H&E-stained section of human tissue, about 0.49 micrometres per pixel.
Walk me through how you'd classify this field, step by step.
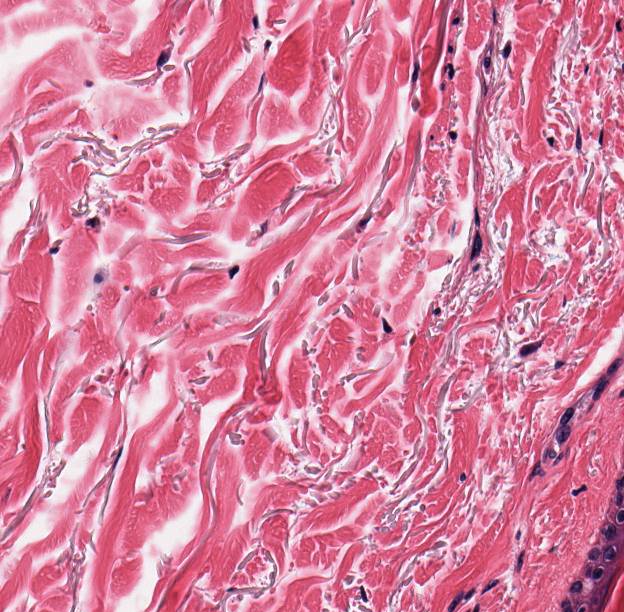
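Dermis, mainly thick pink collagen bundles with few cells among them.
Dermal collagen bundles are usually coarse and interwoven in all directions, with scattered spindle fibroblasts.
Fibroblast nuclei here small, dark, elongated and sparse between bundles; peripheral nerve would instead have fascicles crowded with Schwann cell nuclei. Toward the right, fibres finer and paler, with more nuclei than on the left. Lower right corner: a row of closely packed cells with rounded dark purple nuclei along the field edge.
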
